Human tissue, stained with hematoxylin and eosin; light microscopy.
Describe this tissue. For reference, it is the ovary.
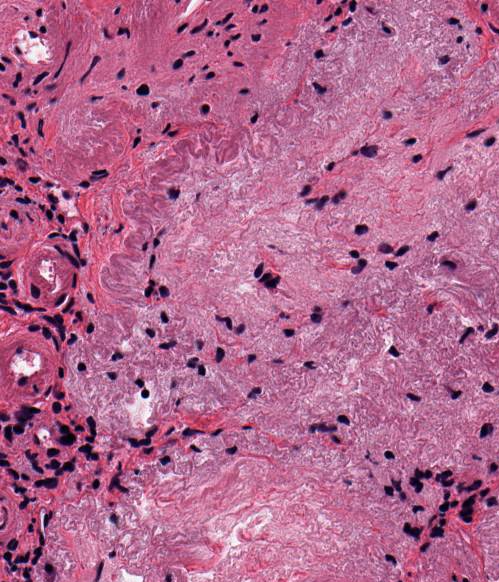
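Sparsely cellular pink stroma fills most of the field, with cells more crowded along the left edge, where several small round vessels with thick, concentrically layered walls lie. Small dark ovoid to spindle-shaped nuclei lie widely scattered. Crowded dark nuclei cluster near both lower corners.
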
